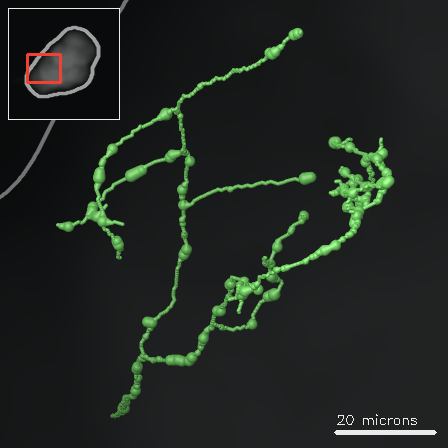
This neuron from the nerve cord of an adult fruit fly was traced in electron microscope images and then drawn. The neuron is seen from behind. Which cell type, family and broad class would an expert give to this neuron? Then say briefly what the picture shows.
It is of cell type DNge008. The family is hemilineage LB6. It is a descending neuron. No cell body is drawn. By the scale bar it is about 80 microns tall in this view.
